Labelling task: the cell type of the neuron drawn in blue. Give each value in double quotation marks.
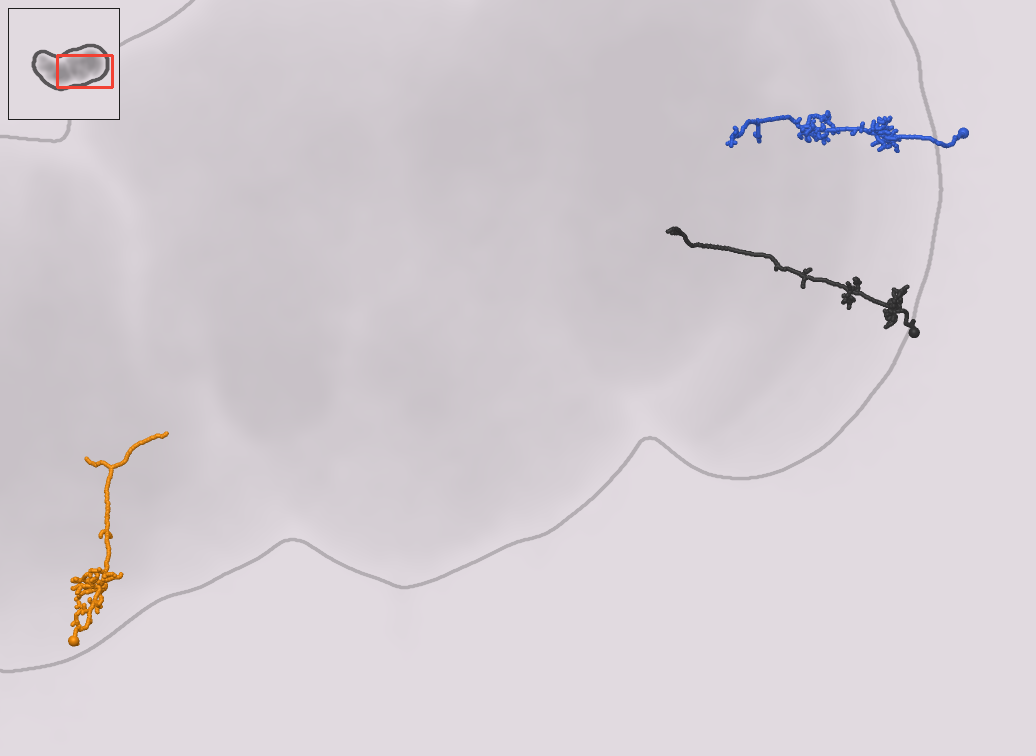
"TmY18"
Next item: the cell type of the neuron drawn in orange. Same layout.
"TmY3"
